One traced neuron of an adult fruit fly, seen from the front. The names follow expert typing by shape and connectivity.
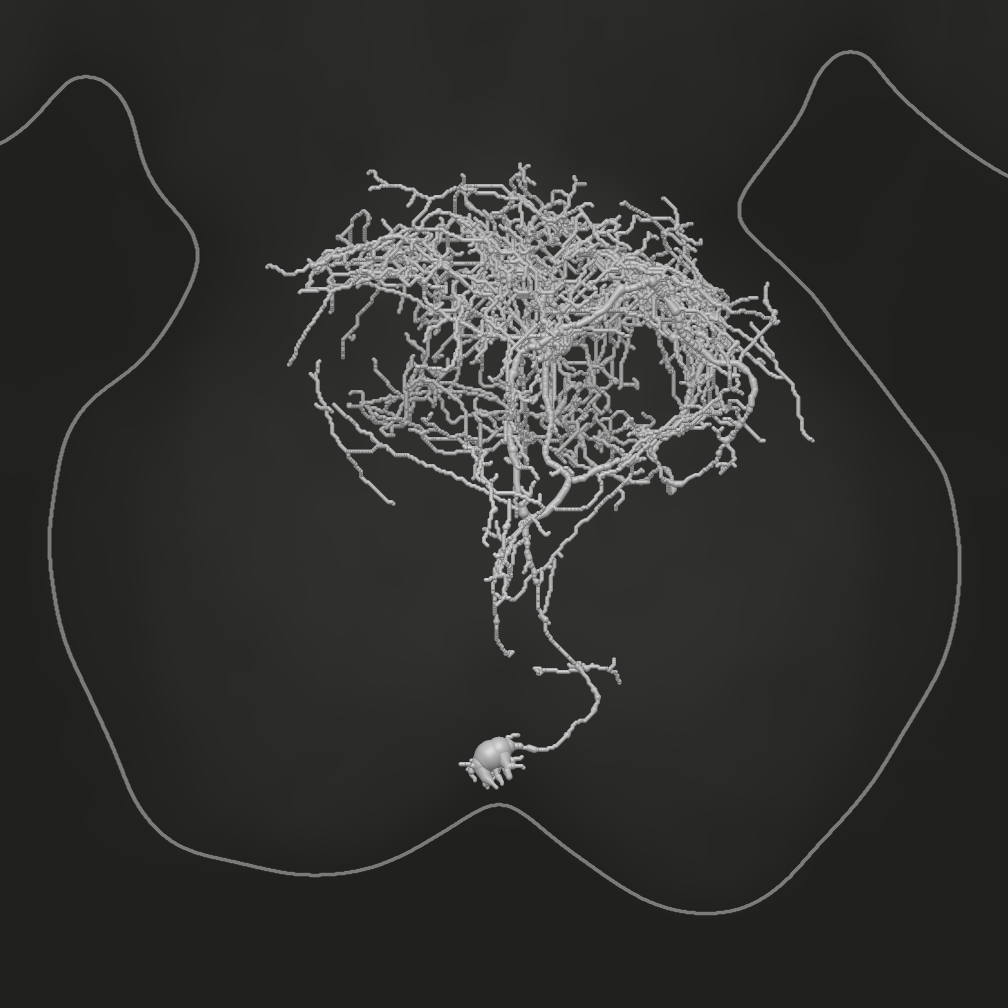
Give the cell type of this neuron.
IN27X007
